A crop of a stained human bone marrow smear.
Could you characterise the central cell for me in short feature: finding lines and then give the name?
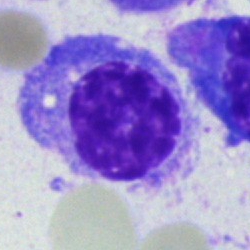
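Outline: roughly round to oval, edge slightly frayed
Chromatin: dark purple, coarsely clumped, small paler gaps between clumps
Cytoplasm: plentiful, blue
Vacuole: small, clear, round, in the cytoplasm left of the nucleus
Name: plasma cell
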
